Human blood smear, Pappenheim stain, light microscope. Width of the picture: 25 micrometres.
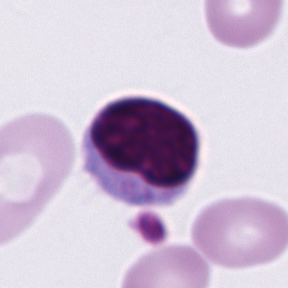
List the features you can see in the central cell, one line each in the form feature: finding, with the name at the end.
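Cell size: about 10 micrometres across
Nucleus: oval, about 9 by 7 micrometres
Nuclear share: about 70% of the cell's area
Nuclear position: off-centre toward the upper right
Nuclear border: shallow indentation along the lower edge
Chromatin: dark purple, coarsely clumped
Cytoplasm: a few fine purple specks
Name: typical lymphocyte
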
